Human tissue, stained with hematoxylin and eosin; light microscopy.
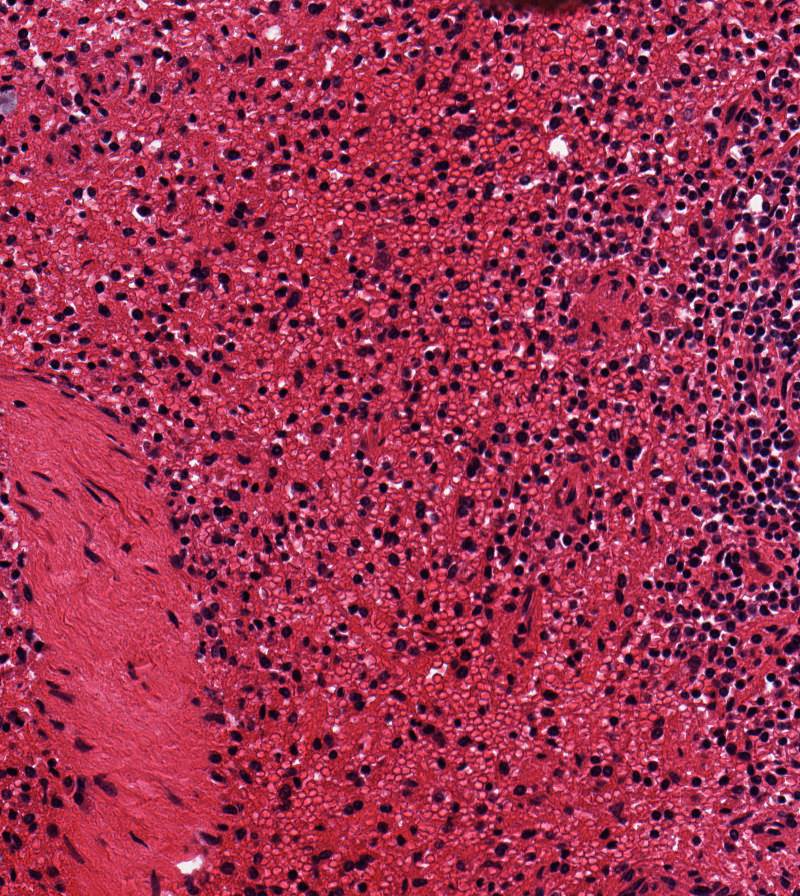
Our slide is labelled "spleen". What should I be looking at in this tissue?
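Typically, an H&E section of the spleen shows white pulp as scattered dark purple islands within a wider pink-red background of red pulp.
Along the right side of this field, small round lymphocytes with dark nuclei crowd into a denser cluster, which agrees with such an island of white pulp. Among the red blood cells, the scattered nucleated cells mostly have small, round, dark nuclei. In the pink fibrous band at lower left, the nuclei are elongated and spindle-shaped. No epithelium or glands are present anywhere in the field.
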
